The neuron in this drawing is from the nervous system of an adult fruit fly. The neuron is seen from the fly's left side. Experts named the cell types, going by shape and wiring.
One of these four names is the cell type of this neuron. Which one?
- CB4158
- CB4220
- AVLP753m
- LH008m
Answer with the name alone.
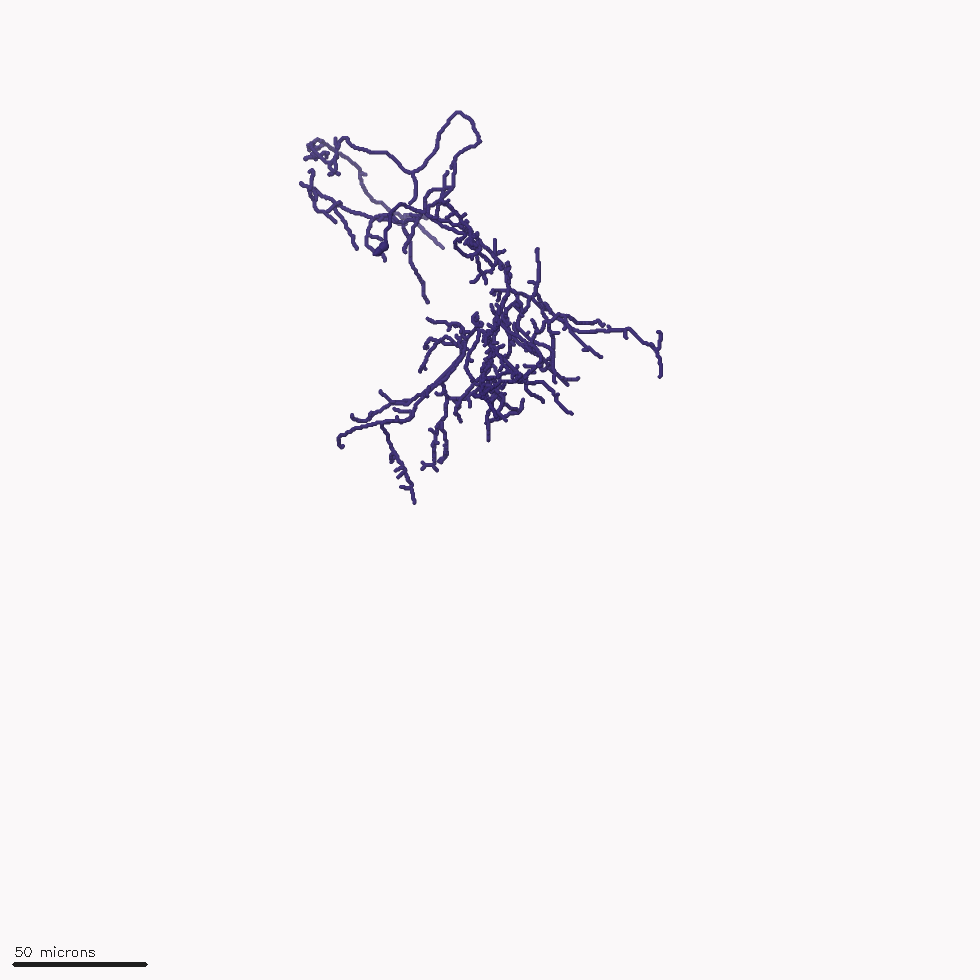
AVLP753m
